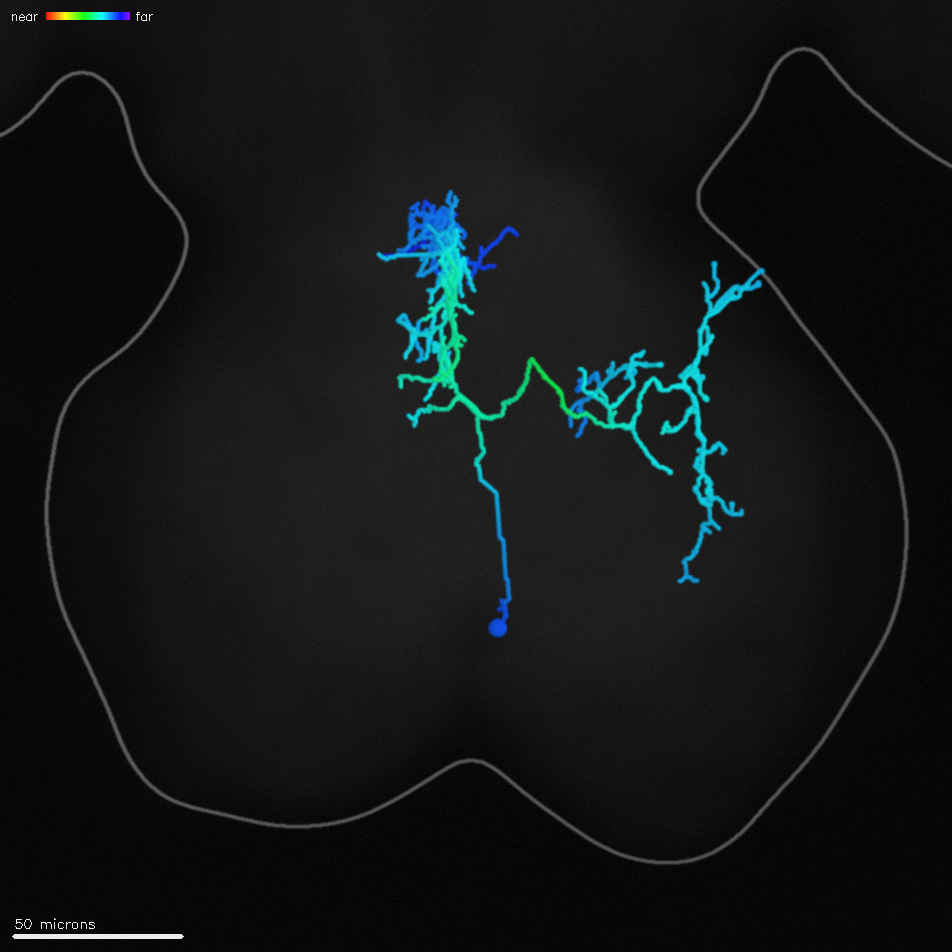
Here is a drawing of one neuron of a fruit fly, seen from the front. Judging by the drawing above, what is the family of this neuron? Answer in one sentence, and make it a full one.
For family, the neuron is given as hemilineage 06B.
